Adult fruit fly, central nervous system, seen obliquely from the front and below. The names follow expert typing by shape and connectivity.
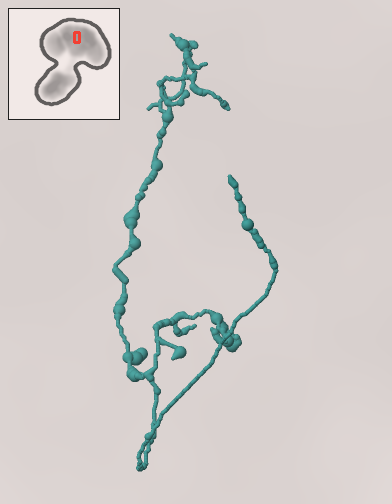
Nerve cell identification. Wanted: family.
class hygrosensory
